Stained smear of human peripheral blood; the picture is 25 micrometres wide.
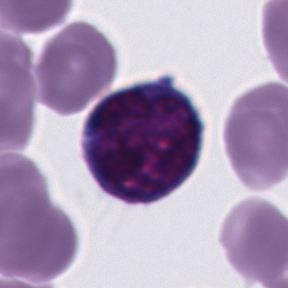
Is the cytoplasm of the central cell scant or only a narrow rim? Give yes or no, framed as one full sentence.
Yes, scant cytoplasm surrounds the nucleus of this cell.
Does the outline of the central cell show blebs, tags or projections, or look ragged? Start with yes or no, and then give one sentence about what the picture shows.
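Yes. A small dark knob juts out from the top edge of the cell.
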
